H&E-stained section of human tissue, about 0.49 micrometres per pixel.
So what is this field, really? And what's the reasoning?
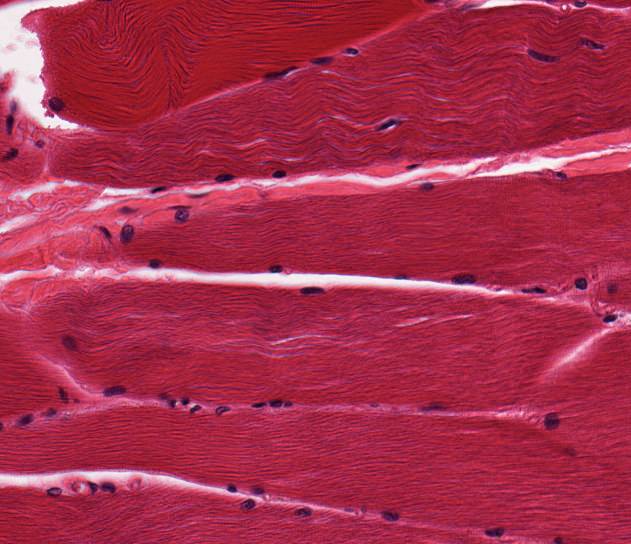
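First, the identity: skeletal muscle. Second, fibre shape: the fibres are broad parallel bands that neither branch nor join.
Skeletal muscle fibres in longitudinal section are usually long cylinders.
Third, nuclei: they are dark and elongated, lie along the fibre borders, and are many per fibre, strung out along its length.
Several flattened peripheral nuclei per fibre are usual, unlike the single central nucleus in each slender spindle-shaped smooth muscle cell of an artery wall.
Fourth, staining: the cytoplasm is an intense deep red with eosin.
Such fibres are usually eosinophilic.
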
